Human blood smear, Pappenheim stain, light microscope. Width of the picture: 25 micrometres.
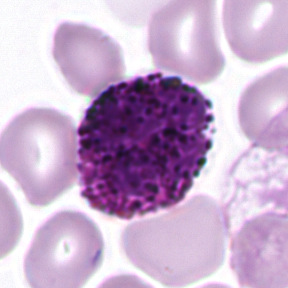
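Basophil in a stained smear of peripheral blood: coarse, very dark purple-black granules are scattered over the whole cell, so densely that the nucleus cannot be outlined. The granules reach right up to the cell margin, giving the edge a beaded look, and the background between them is a deep magenta-purple.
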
